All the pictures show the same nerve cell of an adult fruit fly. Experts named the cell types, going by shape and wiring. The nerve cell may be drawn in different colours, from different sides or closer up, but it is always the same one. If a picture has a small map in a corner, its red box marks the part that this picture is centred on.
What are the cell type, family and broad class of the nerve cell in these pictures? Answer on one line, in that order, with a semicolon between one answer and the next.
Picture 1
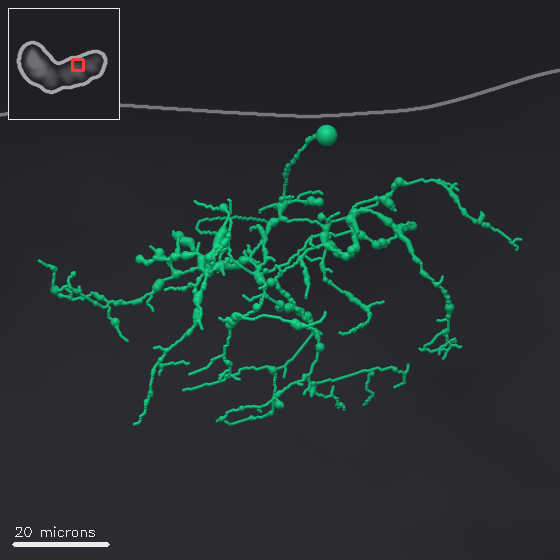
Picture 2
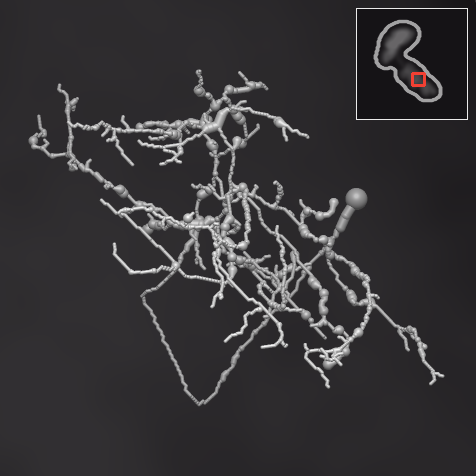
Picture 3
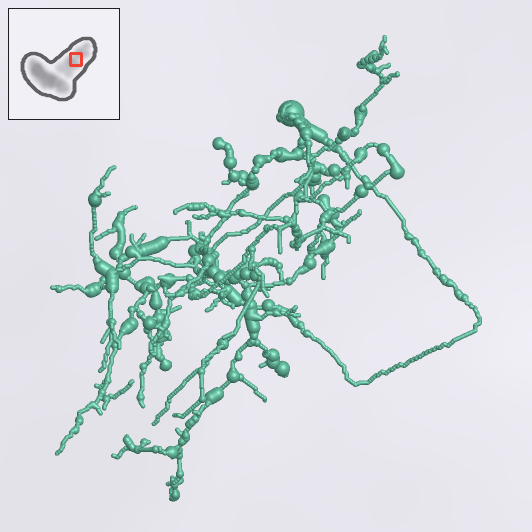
IN11B017_a; hemilineage 11B; nerve-cord intrinsic neuron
